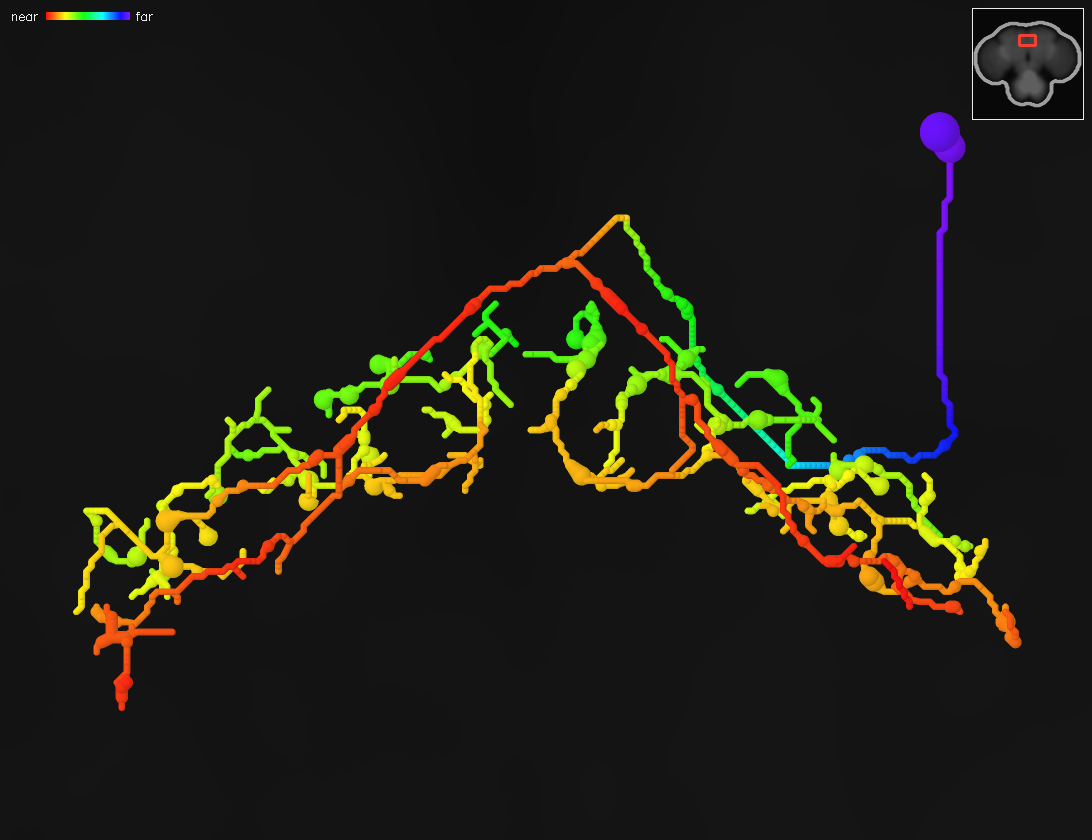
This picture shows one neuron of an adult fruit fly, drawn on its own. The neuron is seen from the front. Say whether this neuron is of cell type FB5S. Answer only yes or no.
yes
